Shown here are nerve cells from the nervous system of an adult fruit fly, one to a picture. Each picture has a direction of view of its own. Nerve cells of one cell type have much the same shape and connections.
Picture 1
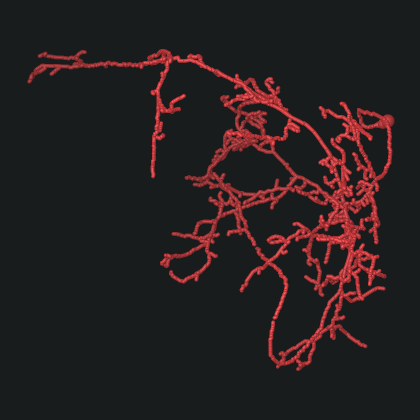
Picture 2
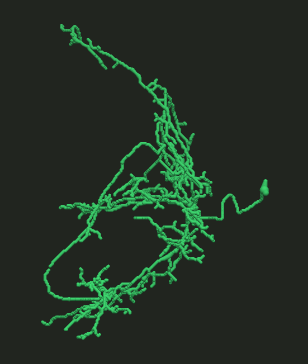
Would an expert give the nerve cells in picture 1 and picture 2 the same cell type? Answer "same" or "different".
different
